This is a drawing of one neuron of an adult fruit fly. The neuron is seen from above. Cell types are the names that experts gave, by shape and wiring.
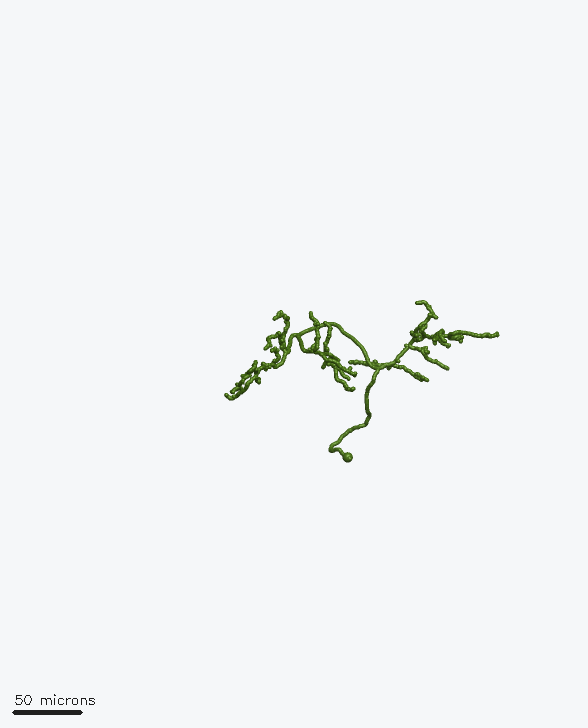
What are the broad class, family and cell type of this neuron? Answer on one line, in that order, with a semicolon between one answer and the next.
central-brain intrinsic neuron; hemilineage DM3_dorso_medial; SMP526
